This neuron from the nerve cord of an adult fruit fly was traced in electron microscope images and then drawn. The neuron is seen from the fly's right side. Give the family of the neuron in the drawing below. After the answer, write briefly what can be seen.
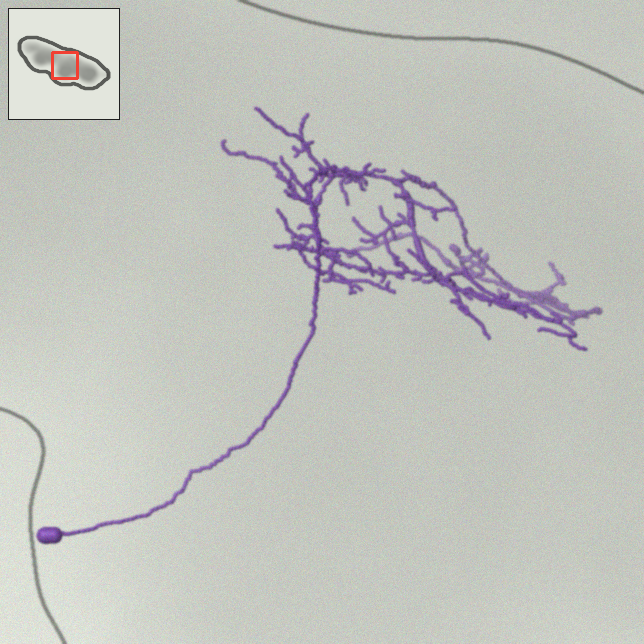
The family is hemilineage 06A. It is a nerve-cord intrinsic neuron. Dozens of branch ends can be seen. As drawn here it is wider than it is tall.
